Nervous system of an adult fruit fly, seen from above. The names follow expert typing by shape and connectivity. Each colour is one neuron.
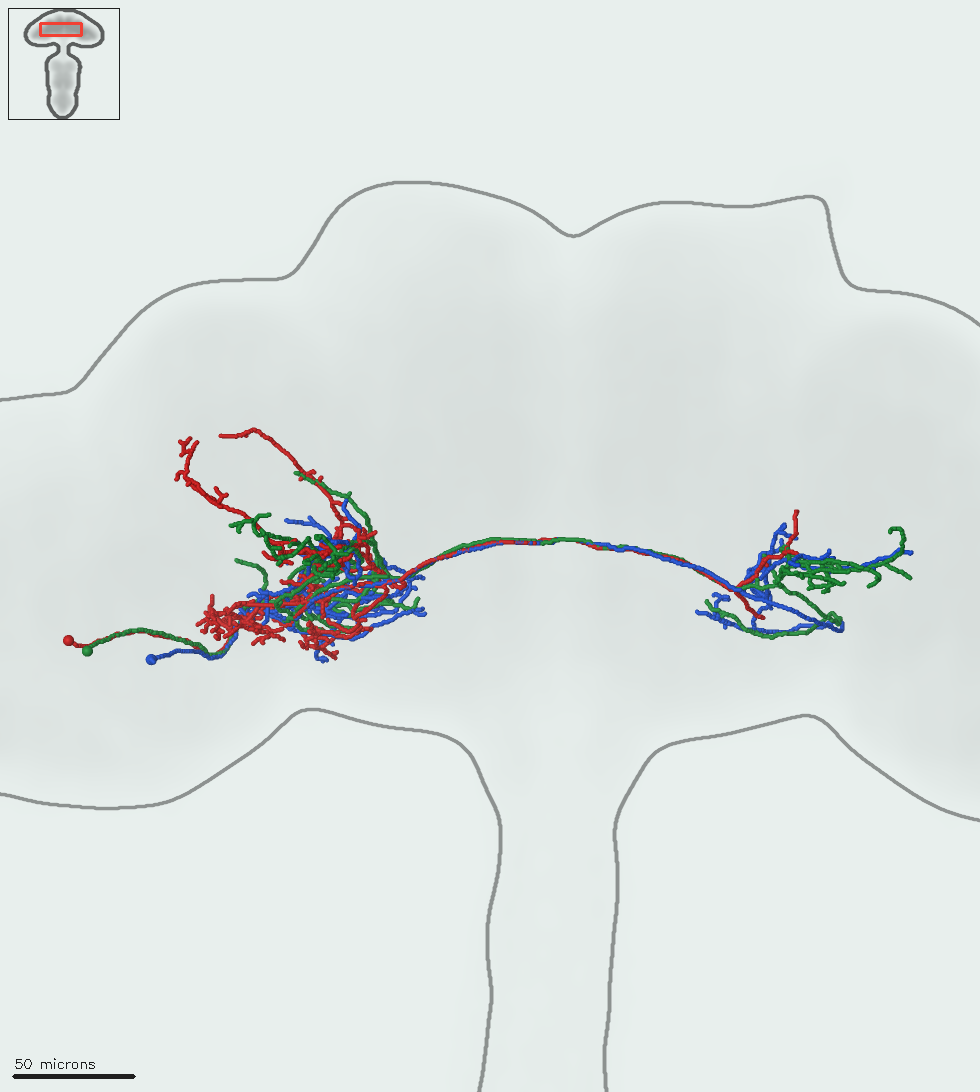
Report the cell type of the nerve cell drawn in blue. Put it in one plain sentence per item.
The cell type is PLP154.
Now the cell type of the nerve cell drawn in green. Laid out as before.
The cell type is CL255.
